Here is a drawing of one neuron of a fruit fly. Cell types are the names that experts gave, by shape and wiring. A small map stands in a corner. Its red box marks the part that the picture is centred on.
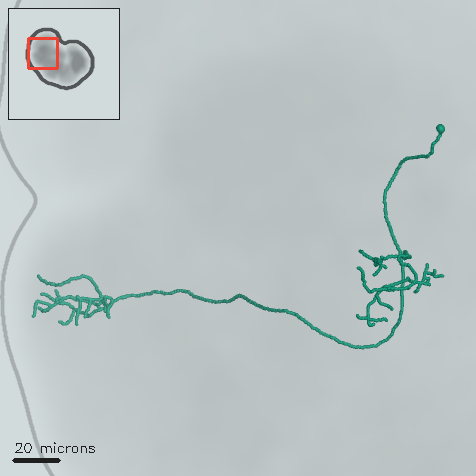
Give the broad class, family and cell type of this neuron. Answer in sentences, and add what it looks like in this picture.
Its broad class is central-brain intrinsic neuron. The family is hemilineage ALv1. Its cell type is M_vPNml83. The cell body is at the upper right of the picture. From left to right in the picture it spans about 190 microns.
